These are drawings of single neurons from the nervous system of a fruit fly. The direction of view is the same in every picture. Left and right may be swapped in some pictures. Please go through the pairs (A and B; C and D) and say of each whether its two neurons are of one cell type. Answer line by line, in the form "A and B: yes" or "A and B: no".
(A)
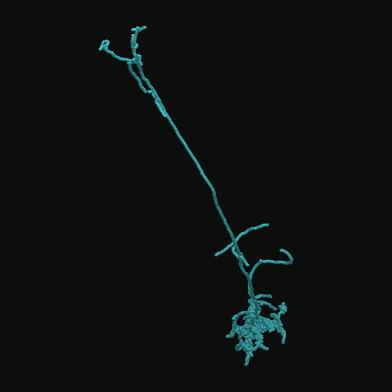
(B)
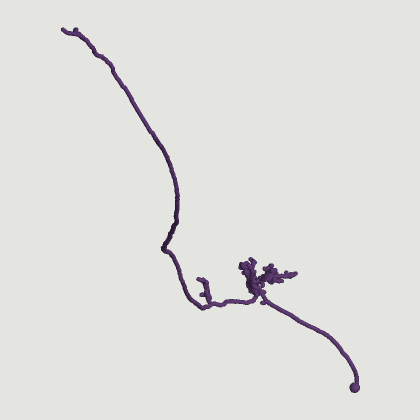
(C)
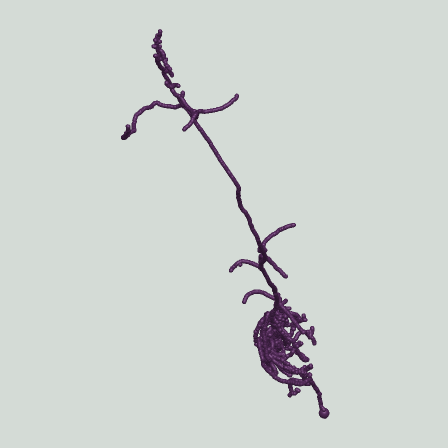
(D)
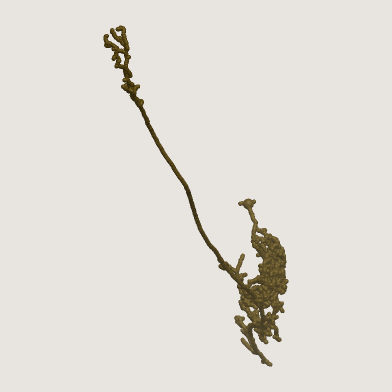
A and B: no
C and D: no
